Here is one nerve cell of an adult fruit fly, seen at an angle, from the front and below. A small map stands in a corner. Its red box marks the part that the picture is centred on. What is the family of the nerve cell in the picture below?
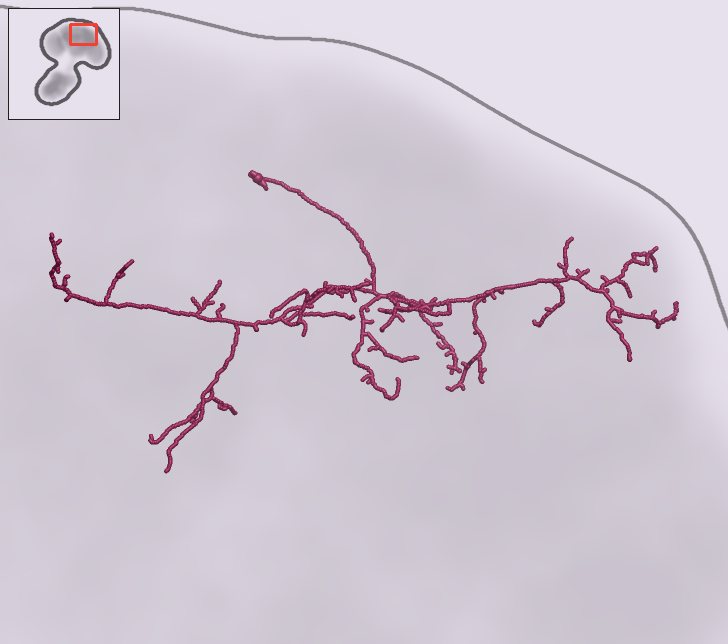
hemilineage SMPp&v1_posterior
